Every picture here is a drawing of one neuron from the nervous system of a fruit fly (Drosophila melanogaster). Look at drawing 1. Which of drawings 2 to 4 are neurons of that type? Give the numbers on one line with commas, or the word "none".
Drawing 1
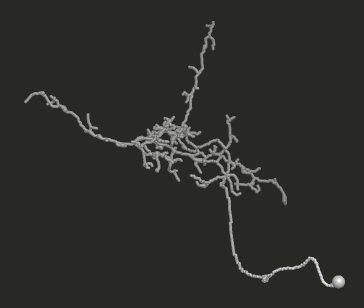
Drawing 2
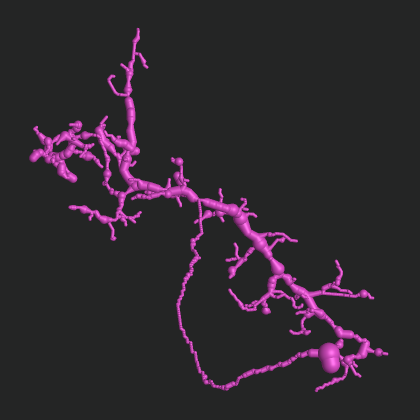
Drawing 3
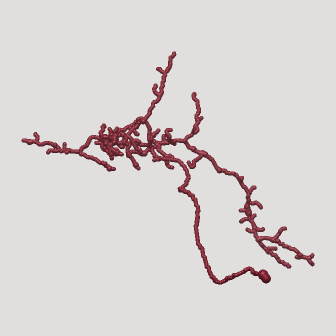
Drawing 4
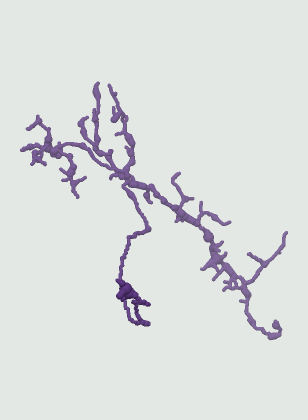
3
